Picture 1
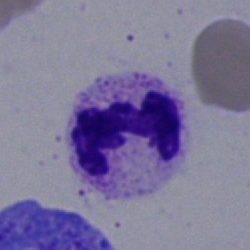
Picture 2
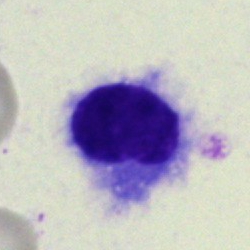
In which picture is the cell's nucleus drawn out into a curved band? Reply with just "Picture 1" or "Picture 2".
Picture 1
